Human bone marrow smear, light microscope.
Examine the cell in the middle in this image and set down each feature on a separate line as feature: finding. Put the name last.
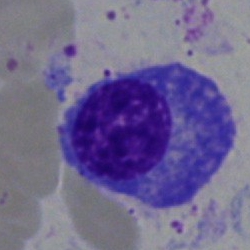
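Nucleus position: off-centre toward the left side of the cell
Chromatin: dark purple, coarsely clumped
Cytoplasm amount: abundant, extending widely to the right of the nucleus
Cytoplasm staining: deep blue
Cell: plasma cell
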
